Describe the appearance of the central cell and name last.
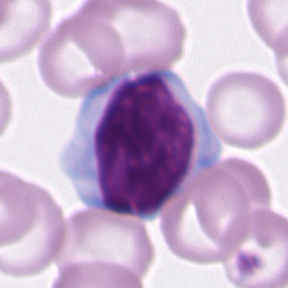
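Dark purple, coarsely clumped chromatin is present, and no nucleoli are visible in the nucleus. The cytoplasm is pale blue and contains no visible granules. The cell is a typical lymphocyte.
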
